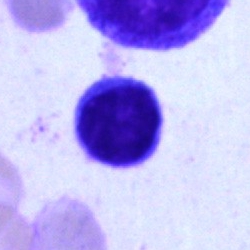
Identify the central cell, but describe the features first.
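Outline round, smooth. Nucleus fills nearly whole cell; cytoplasm very scant. Chromatin dense, dark purple-blue throughout. No granules visible. Name: lymphocyte.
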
